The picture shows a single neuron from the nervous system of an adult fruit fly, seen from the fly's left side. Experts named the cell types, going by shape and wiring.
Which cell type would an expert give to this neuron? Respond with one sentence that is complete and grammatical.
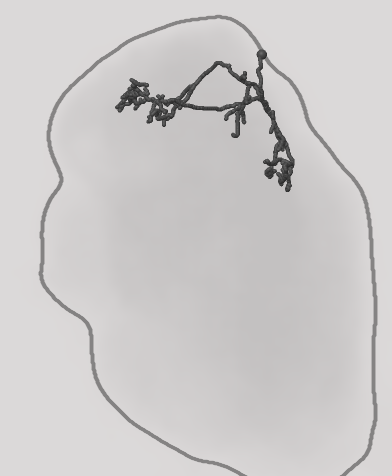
The neuron has SIP032 as its cell type.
